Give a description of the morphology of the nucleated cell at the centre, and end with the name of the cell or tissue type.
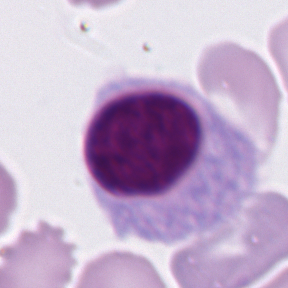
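See how the nucleus sits off-centre, pushed toward the upper left. Its chromatin is dense and dark purple, coarse and clumped. The pale lavender-blue cytoplasm forms a moderate rim, widest on the lower right of the nucleus. This is a hairy cell.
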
